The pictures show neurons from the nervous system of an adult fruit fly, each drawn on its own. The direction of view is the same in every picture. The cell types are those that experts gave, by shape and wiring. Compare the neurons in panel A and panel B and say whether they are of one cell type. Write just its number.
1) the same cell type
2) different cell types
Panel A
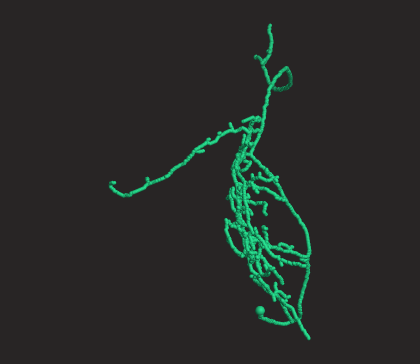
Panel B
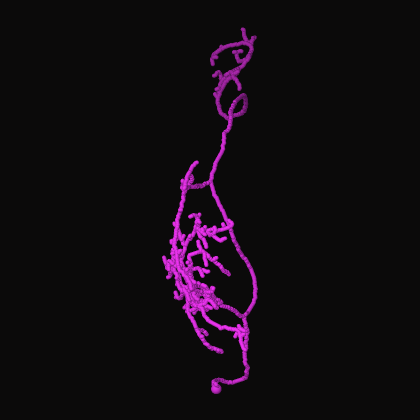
2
